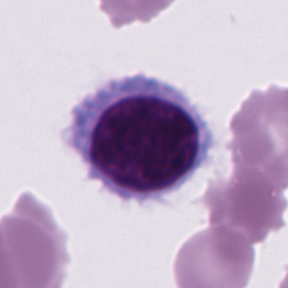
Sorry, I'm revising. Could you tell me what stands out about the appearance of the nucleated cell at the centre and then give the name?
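Nucleus occupies most of the cell; cytoplasm reduced to a narrow rim. Cytoplasm pale blue. Rim wider at upper left than at lower right. Fine, short, hair-like projections all around the cell border. Hairy cell.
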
